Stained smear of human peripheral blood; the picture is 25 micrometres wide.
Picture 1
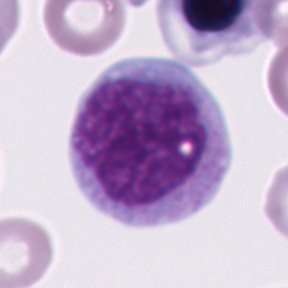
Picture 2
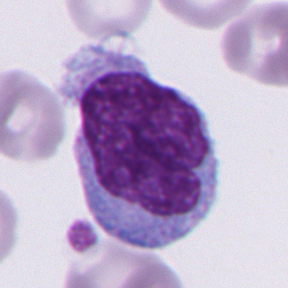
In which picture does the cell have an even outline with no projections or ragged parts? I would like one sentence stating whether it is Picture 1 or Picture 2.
In Picture 1, the edge of the cell is smooth, not rough.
